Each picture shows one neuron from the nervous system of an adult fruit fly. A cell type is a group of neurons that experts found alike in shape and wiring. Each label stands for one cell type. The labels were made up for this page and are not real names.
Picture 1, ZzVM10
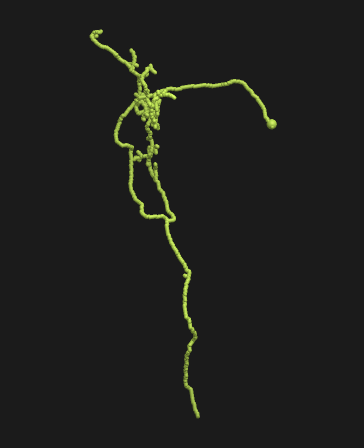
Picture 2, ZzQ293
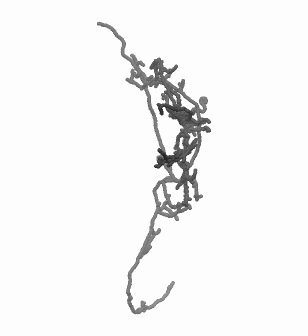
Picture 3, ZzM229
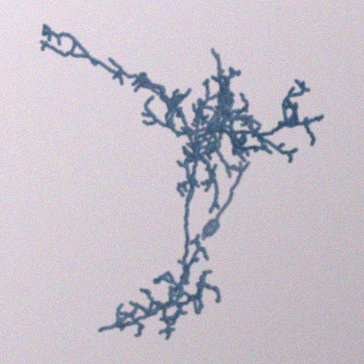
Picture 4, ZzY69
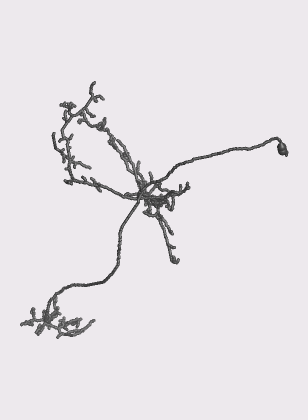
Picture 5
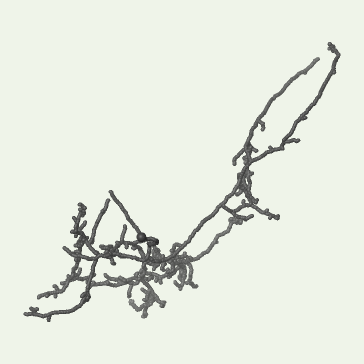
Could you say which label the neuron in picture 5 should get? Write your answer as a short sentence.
It belongs to ZzQ293.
